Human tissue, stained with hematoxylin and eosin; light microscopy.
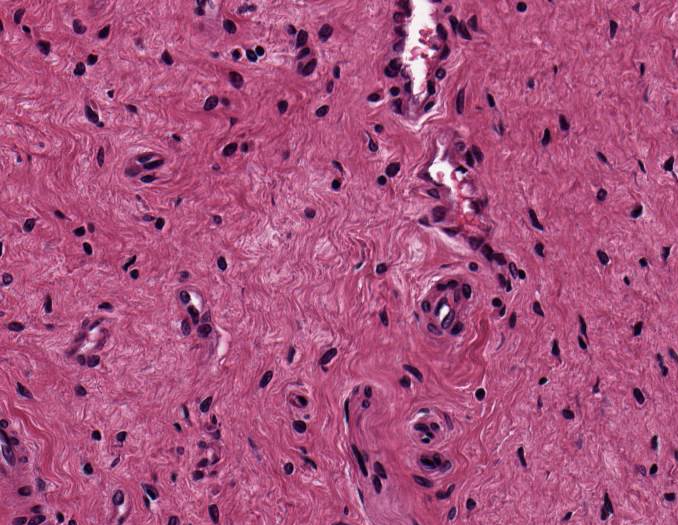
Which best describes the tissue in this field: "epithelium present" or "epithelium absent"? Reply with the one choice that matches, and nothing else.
Epithelium absent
